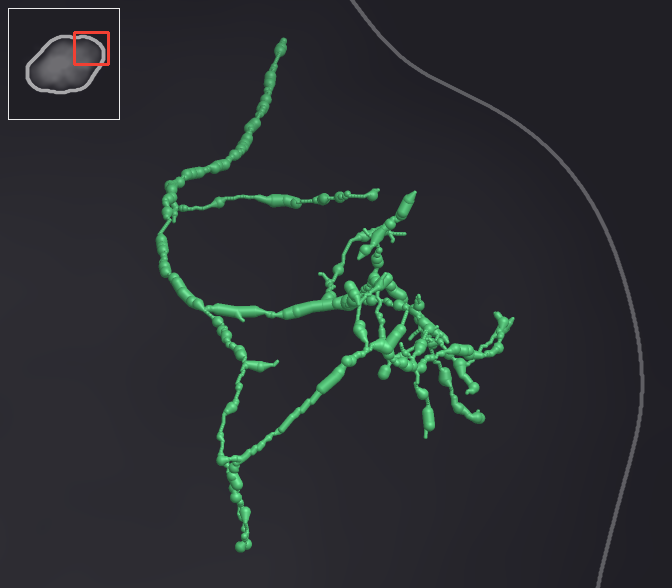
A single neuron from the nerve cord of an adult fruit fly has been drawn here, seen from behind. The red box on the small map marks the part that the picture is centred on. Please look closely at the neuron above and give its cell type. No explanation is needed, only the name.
DNg54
